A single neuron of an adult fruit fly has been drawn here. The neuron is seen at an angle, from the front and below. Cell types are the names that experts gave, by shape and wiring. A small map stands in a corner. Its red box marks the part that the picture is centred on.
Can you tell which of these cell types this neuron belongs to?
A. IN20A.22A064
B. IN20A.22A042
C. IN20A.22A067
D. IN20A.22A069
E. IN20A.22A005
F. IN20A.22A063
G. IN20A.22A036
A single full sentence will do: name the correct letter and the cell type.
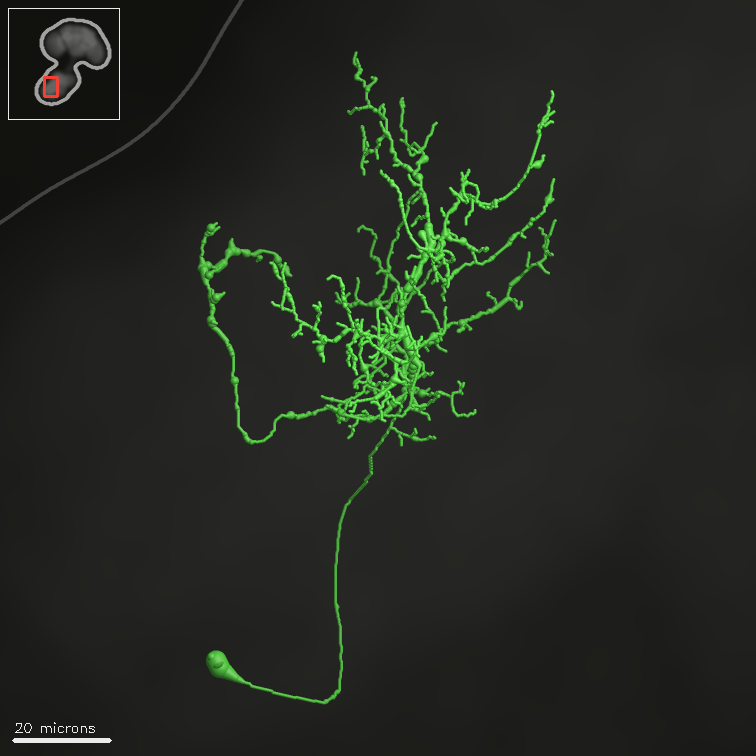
The cell type of the neuron is IN20A.22A042, listed as option B.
